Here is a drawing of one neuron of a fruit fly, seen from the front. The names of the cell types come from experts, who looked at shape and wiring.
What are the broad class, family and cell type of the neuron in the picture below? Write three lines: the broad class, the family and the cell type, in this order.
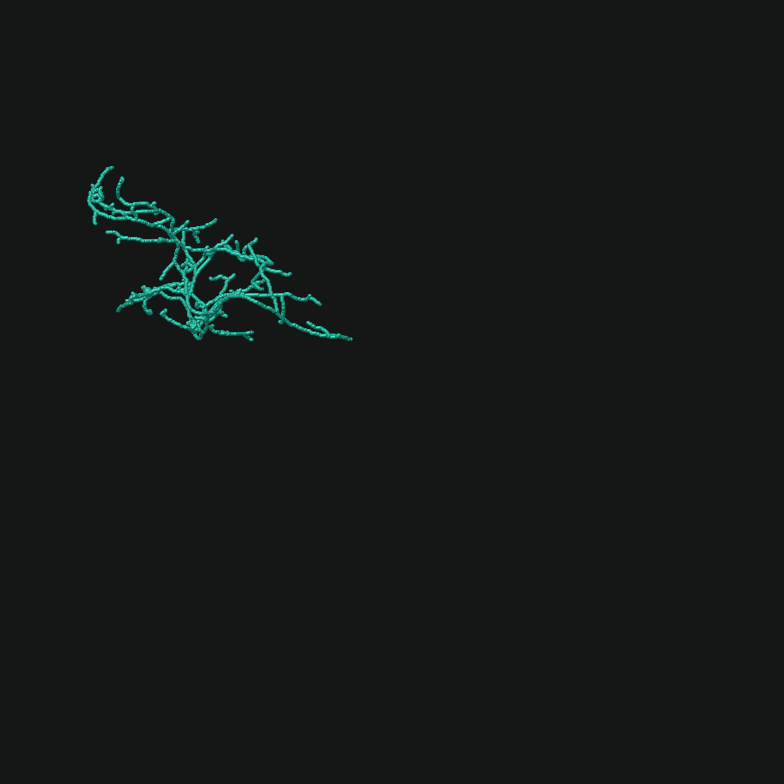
central-brain intrinsic neuron
hemilineage DL1_ventral
CL272_a2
